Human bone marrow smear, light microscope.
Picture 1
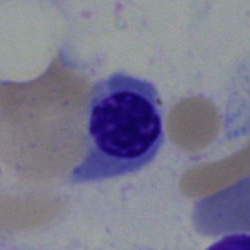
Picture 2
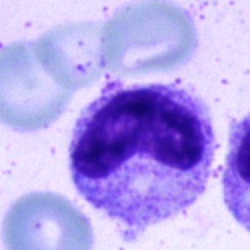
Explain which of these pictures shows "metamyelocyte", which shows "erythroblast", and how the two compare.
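Picture 1: erythroblast. Picture 2: metamyelocyte. Nucleus: picture 1, placed toward the right side of the cell, where the cytoplasm rim is thinnest; picture 2, a curved horseshoe with its concave side facing down. Chromatin: dark purple and clumped in both; picture 1 has small paler patches between the clumps, picture 2 is densely clumped. Nucleolus: none distinct in picture 1, none visible in picture 2.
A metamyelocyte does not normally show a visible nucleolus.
Cytoplasm: no granules visible in picture 1; in picture 2, a pale clear area inside the curve of the nucleus.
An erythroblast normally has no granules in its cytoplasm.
Outline: picture 1 irregular, cytoplasm drawn out toward the lower left; picture 2 roughly round, edge slightly fuzzy and granular.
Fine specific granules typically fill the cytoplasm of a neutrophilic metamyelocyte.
Surroundings: picture 1, a single round red cell just to the right; picture 2, part of another nucleated cell cut off at the right edge of the picture.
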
